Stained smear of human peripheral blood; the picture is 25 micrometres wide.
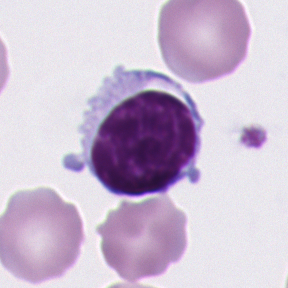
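Typical lymphocyte whose nucleus is round to slightly oval, smooth in outline with no indentation, and sits off-centre toward the lower right. The scant cytoplasm makes a crescent mainly on the upper-left side, and that border is ragged with small bubbly projections.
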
